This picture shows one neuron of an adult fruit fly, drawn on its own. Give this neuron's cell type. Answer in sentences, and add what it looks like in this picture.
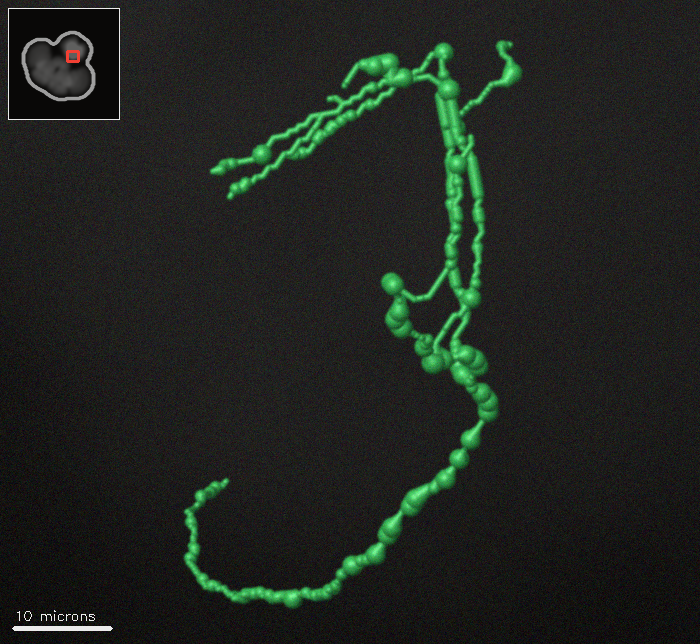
It is of cell type SNxx21. This is a sensory neuron entering the nerve cord. By the scale bar it is about 60 microns tall in this view. It has a dozen or fewer branch ends.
